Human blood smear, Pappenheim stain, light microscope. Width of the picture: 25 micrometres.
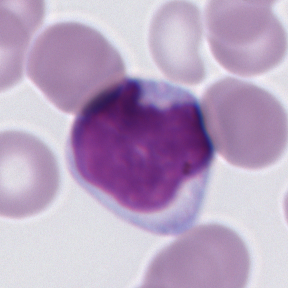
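Large granular lymphocyte, the central cell in a stained smear of peripheral blood. The chromatin is dense and dark purple, and no nucleoli are visible in the nucleus. The cytoplasm is pale blue, with no distinct granules seen in it.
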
